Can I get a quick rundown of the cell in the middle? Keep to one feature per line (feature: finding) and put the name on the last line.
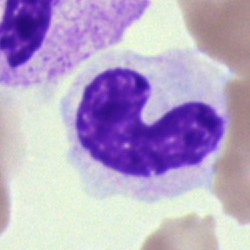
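Nucleus: C- or kidney-shaped, deep notch opening upward
Chromatin: dark purple, clumped, small pale gaps between clumps
Cytoplasm: pale greyish-blue
Distribution: widest above the nucleus, filling the notch
Identification: band neutrophil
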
